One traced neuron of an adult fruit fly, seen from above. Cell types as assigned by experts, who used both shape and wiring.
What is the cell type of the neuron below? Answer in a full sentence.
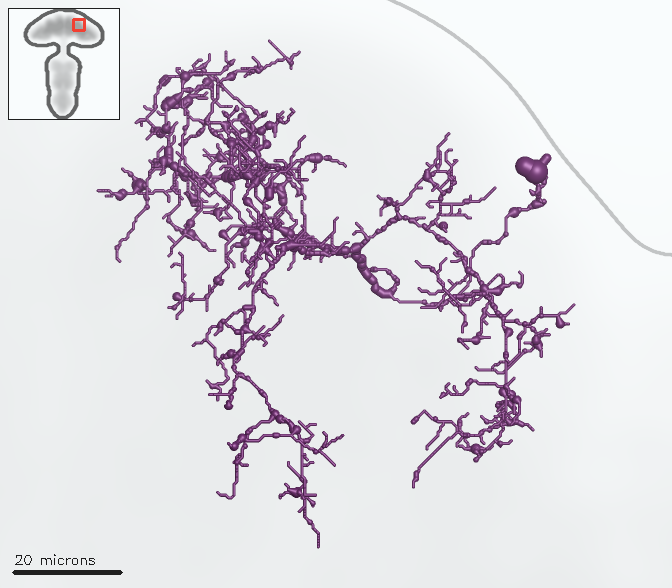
The cell type is AVLP403.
